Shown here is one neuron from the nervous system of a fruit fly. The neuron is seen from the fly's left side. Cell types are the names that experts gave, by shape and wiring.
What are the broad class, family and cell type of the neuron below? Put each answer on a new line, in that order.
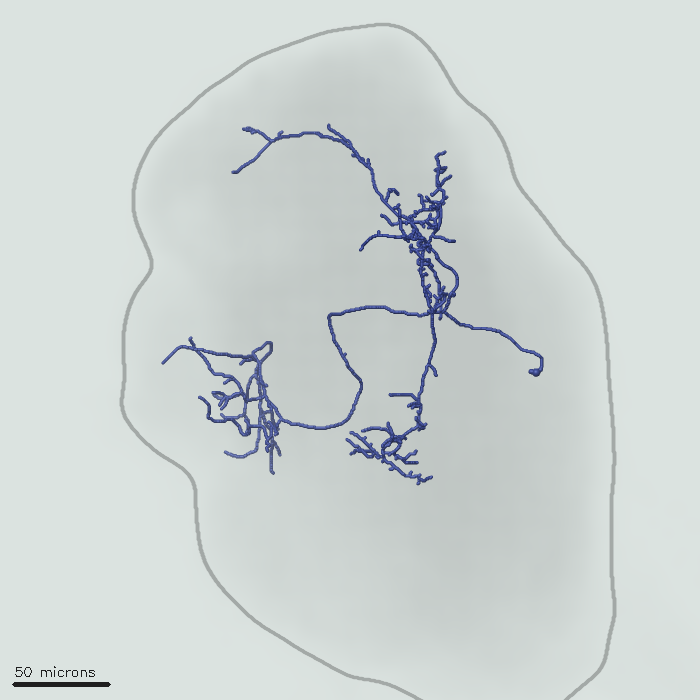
central-brain intrinsic neuron
hemilineage VLPl&p1_posterior
ALIN3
